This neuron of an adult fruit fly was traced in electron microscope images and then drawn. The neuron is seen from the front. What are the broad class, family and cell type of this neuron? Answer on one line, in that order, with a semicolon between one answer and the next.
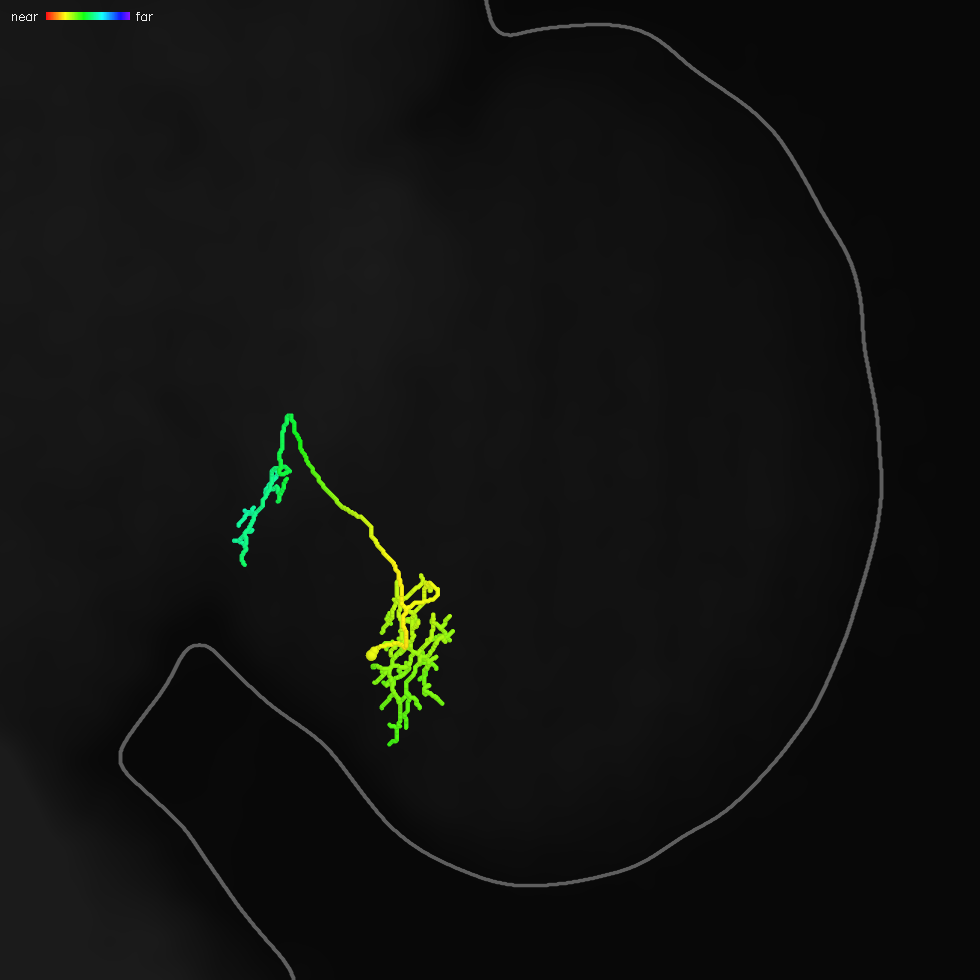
optic-lobe intrinsic neuron; MeLo; MeLo7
